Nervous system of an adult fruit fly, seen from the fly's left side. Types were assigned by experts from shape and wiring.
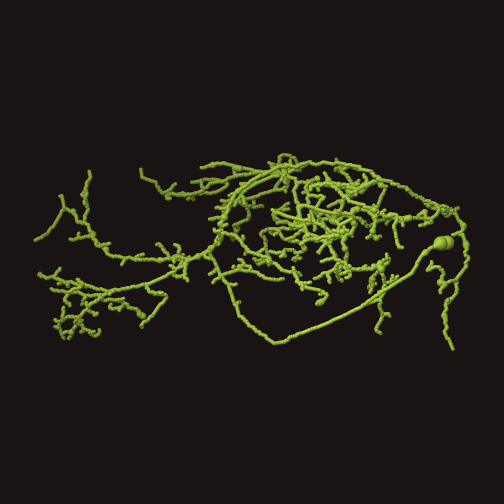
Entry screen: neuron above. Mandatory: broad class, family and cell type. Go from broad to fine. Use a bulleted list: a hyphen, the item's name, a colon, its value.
- broad class: nerve-cord intrinsic neuron
- family: hemilineage 08A
- cell type: IN08A047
